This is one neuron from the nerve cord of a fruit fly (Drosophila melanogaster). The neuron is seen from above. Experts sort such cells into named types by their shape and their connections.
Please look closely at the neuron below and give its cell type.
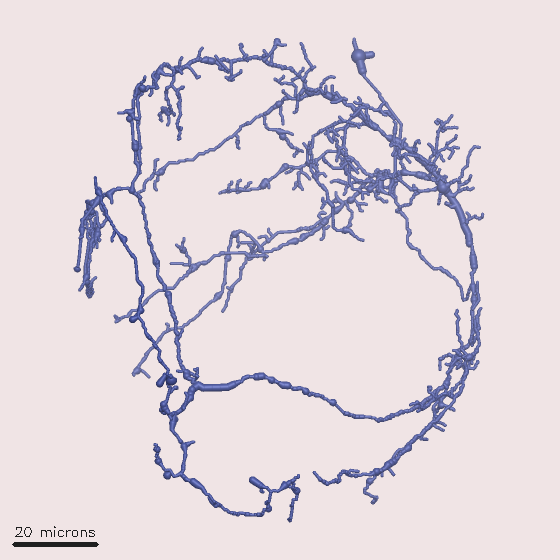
IN04B036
